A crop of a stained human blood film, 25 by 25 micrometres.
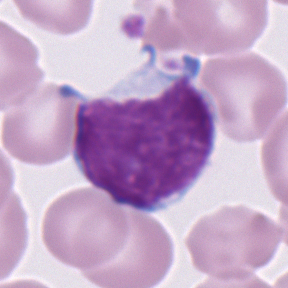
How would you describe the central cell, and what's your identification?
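Deep purple chromatin with a dense, mottled texture fills a nucleus about 12 micrometres across. The cytoplasm is pale blue, and most of it lies in a cap above the nucleus. Small blue knob-like projections stick out from the upper edge of the cell. What is shown is a typical lymphocyte.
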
